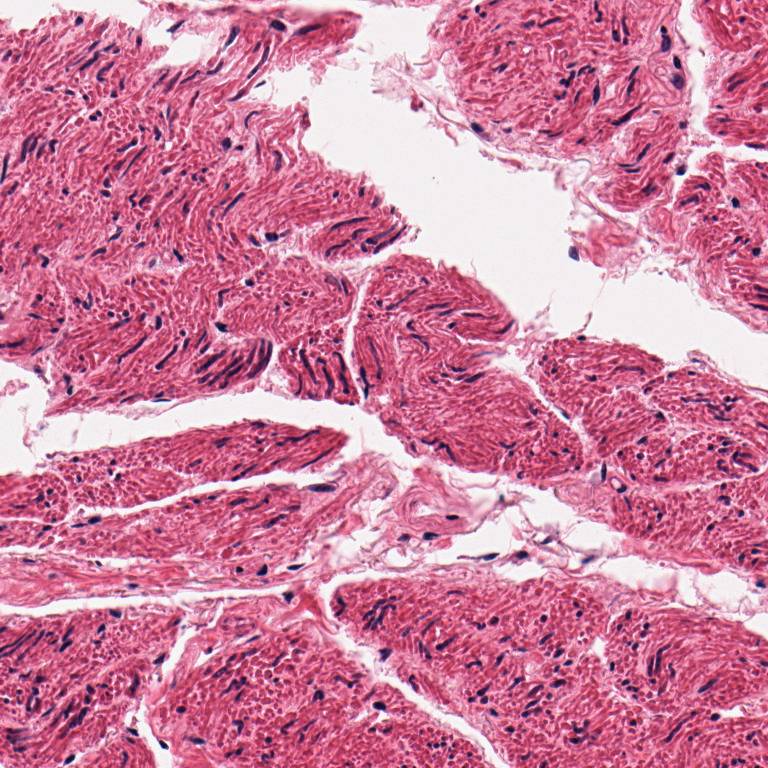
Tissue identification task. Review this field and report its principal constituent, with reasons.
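This field mainly shows smooth muscle. First, its bundles are cut in differing planes, some lengthwise, others across.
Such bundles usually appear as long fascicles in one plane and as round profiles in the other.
Second, in the lengthwise bundles the nuclei are dark, elongated and cigar-shaped.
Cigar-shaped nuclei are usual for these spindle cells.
Third, the cytoplasm stains a strong pink.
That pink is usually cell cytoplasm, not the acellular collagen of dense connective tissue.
Last, thin strands of pale, loose connective tissue run between bundles, most evident across the lower middle.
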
